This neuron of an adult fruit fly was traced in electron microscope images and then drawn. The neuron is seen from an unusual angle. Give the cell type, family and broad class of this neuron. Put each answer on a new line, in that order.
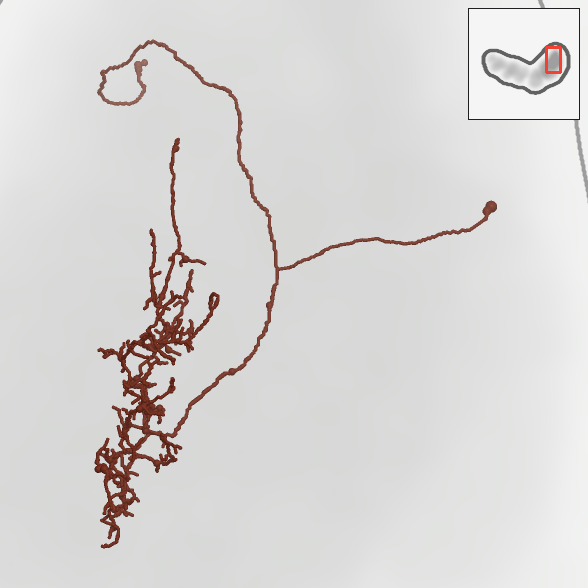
LC28
LC
visual projection neuron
